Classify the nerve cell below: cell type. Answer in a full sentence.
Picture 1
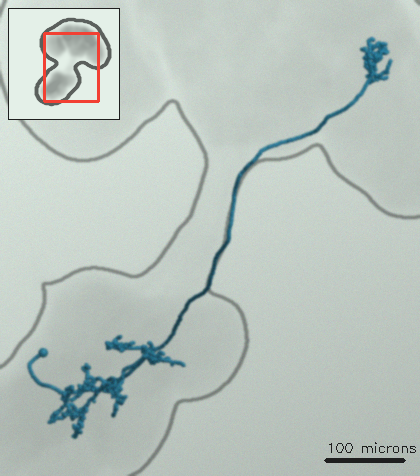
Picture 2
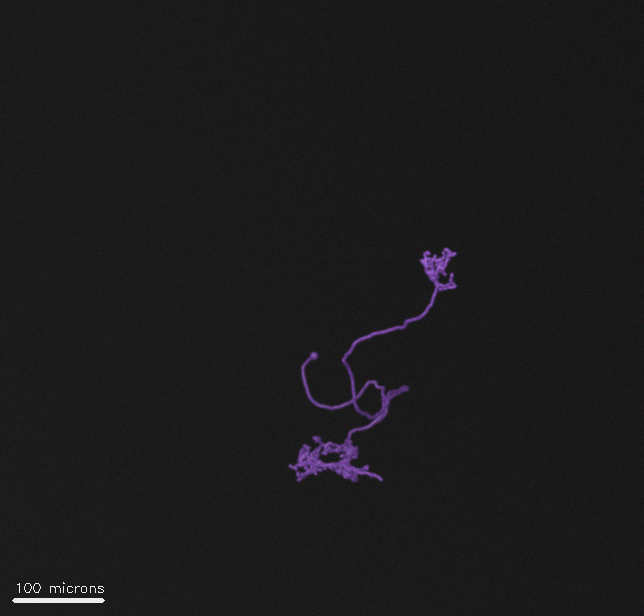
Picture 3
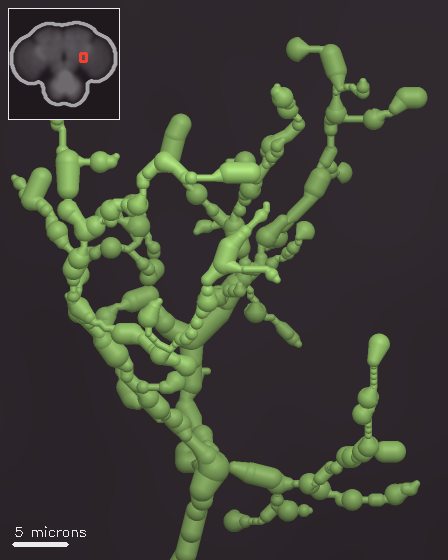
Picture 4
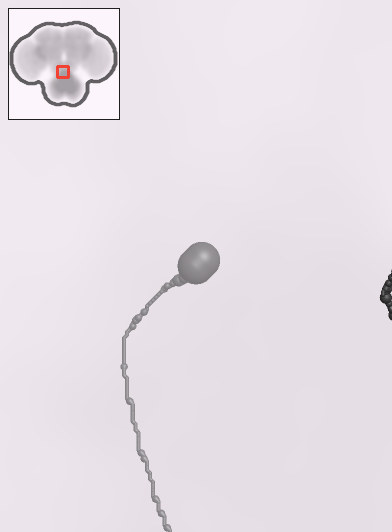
The cell type is AN19B036.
